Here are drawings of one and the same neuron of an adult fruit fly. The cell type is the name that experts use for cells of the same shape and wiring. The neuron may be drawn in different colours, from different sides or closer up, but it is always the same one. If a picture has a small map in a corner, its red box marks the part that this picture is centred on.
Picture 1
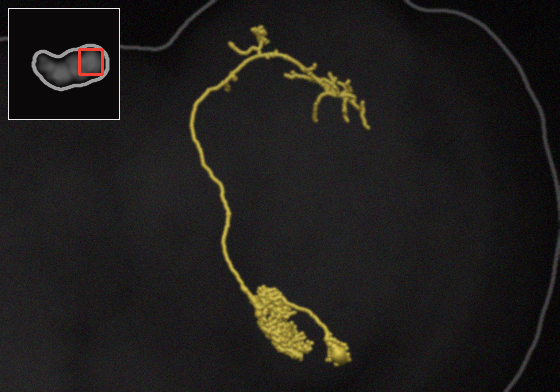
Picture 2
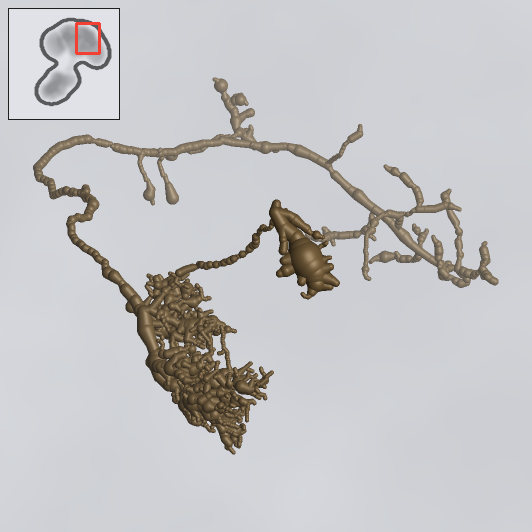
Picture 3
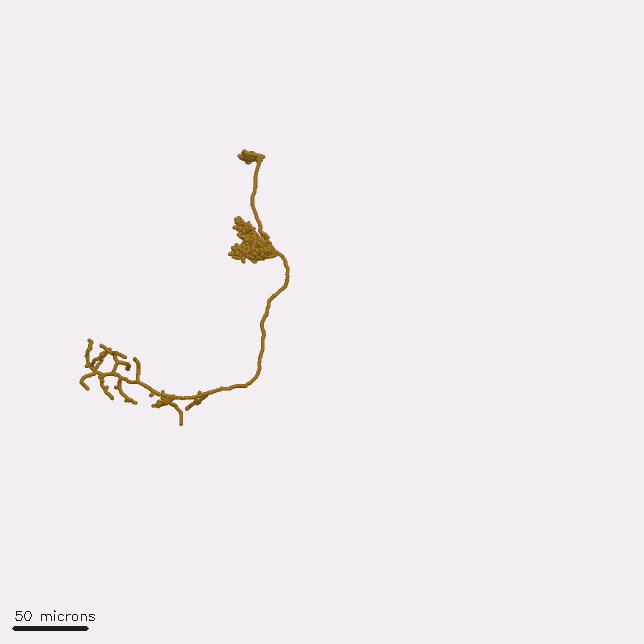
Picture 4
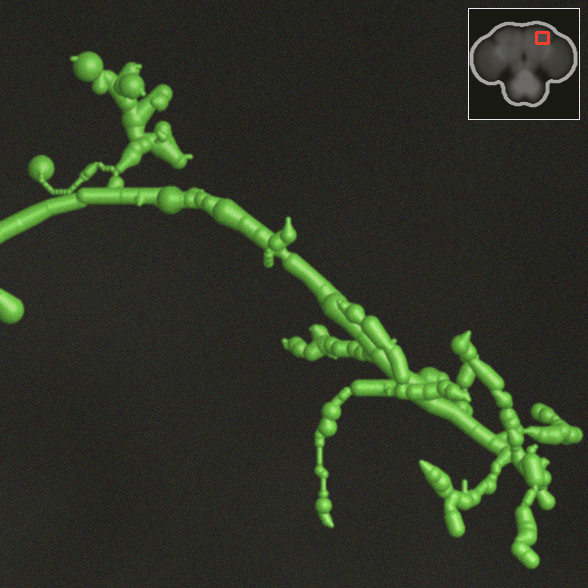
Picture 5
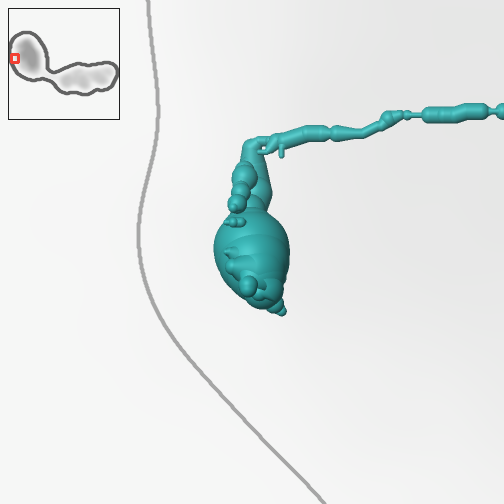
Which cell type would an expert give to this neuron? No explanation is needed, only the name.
VP2_adPN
